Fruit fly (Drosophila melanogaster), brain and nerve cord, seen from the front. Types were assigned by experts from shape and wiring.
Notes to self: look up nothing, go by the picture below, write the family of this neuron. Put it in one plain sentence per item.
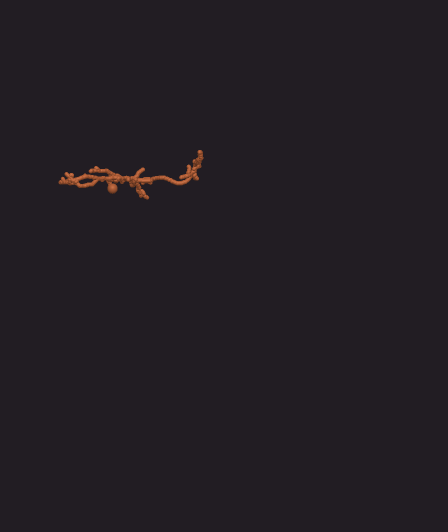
The family is hemilineage CLp2.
